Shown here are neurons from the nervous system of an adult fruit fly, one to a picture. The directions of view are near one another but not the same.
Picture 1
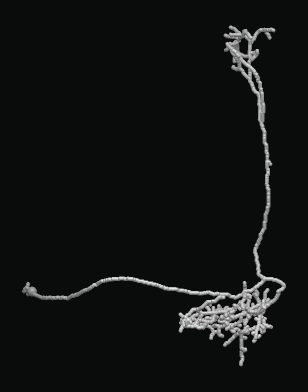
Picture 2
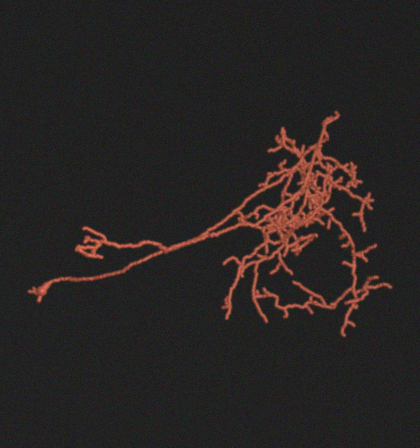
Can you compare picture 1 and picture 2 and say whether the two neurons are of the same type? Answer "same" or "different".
different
